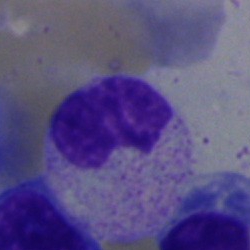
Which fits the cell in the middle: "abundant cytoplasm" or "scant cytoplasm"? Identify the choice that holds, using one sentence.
There is abundant cytoplasm around the nucleus of this cell.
